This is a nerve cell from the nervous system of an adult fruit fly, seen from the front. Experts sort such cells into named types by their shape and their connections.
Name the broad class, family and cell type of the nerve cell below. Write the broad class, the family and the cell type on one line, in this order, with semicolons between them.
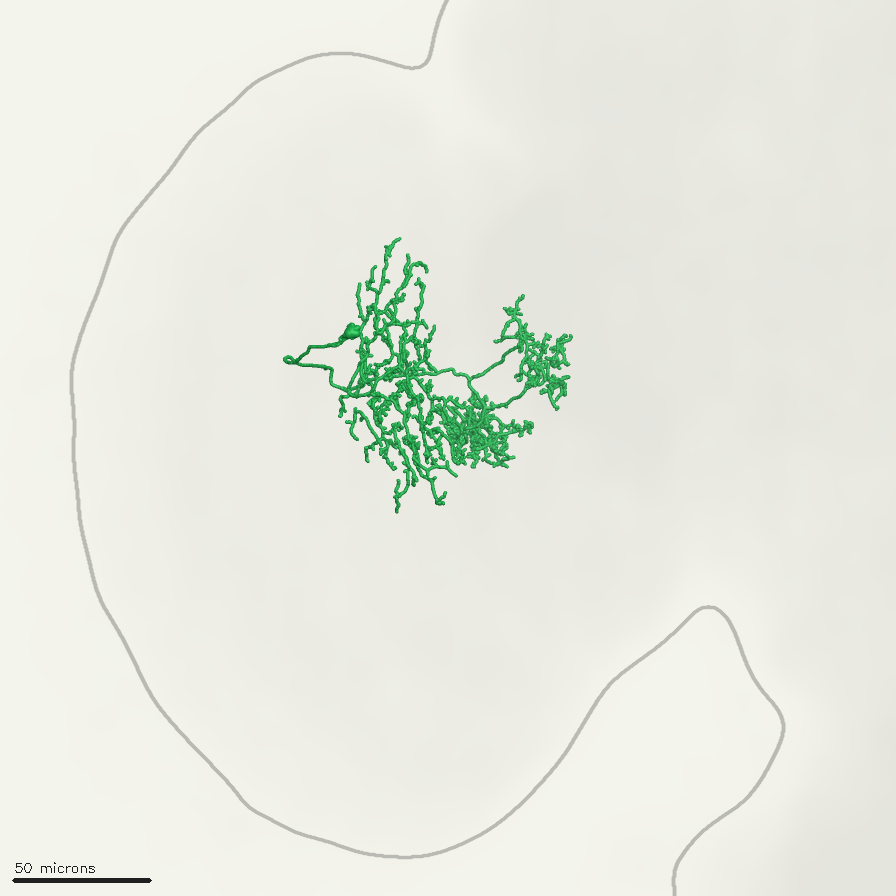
optic-lobe intrinsic neuron; TmY; TmY16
